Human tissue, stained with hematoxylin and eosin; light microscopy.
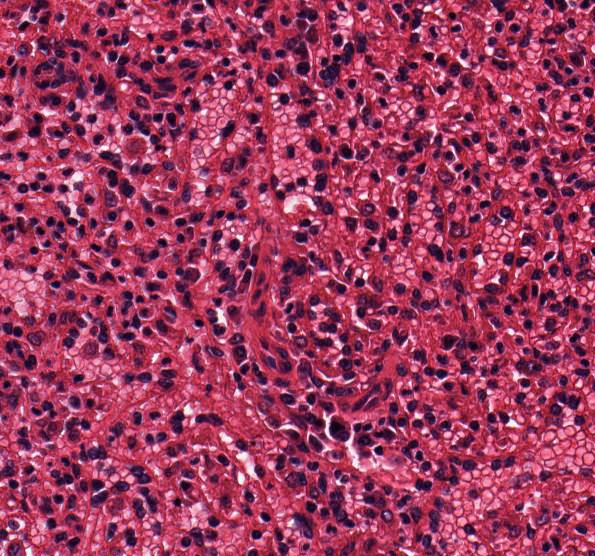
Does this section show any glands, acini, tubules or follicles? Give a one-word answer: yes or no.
No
